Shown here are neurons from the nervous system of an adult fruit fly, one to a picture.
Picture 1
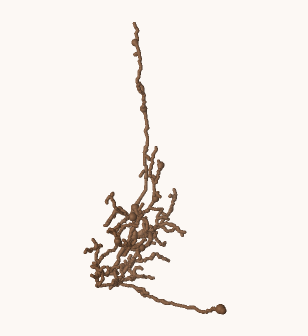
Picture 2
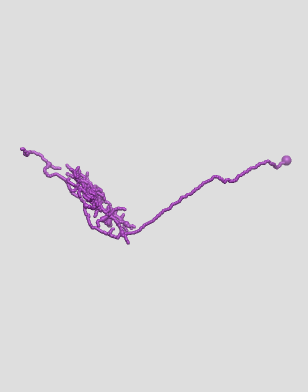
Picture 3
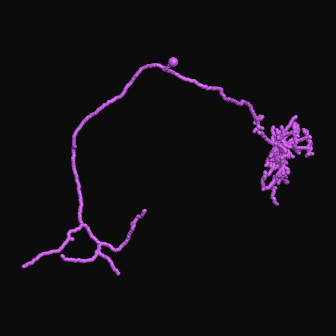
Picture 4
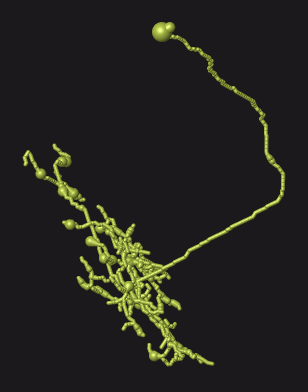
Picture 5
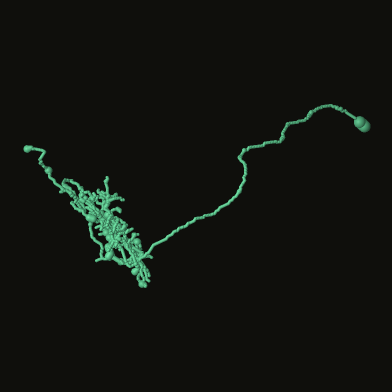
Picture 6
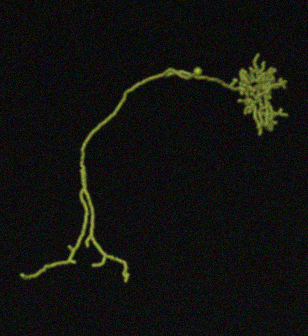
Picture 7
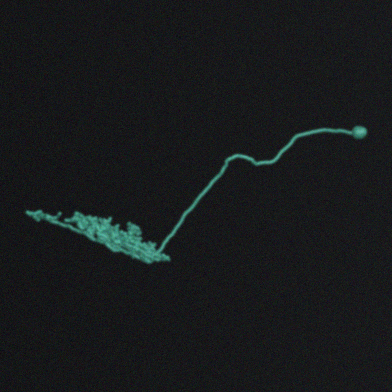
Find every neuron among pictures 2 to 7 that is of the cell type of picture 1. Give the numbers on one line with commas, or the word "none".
2, 4, 5, 7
